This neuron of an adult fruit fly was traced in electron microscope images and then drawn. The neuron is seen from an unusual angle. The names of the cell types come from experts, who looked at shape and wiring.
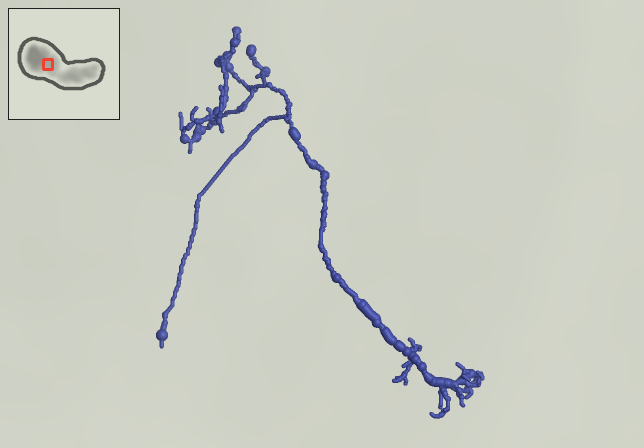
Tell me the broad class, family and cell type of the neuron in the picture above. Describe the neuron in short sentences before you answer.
The cell body can be seen at the lower left of the picture. In this view it is about as wide as it is tall. This is a visual projection neuron. The family is LC. Its cell type is LC12.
